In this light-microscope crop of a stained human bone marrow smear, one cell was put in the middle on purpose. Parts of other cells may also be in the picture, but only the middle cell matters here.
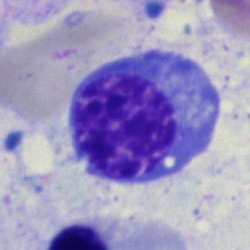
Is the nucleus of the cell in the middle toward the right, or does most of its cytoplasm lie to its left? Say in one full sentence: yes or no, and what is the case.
No, most of its cytoplasm is found to the right of its nucleus.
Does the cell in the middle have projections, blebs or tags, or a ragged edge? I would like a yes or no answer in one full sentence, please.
No, the outline of the cell is not ragged or frayed; it is smooth.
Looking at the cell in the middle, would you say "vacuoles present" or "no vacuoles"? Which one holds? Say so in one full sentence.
The cell has a cytoplasm containing one or more clear vacuoles.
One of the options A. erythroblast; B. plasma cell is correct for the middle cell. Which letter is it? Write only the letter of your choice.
A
